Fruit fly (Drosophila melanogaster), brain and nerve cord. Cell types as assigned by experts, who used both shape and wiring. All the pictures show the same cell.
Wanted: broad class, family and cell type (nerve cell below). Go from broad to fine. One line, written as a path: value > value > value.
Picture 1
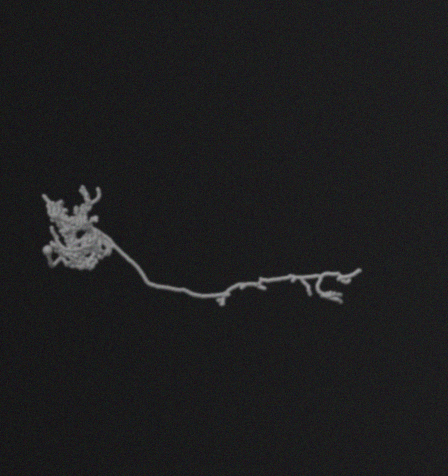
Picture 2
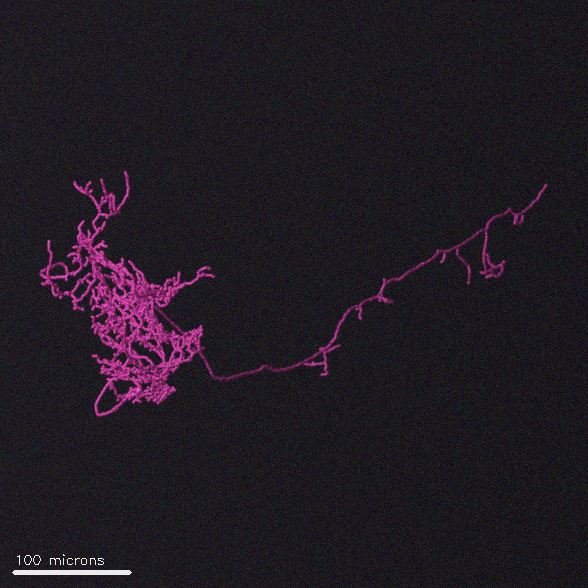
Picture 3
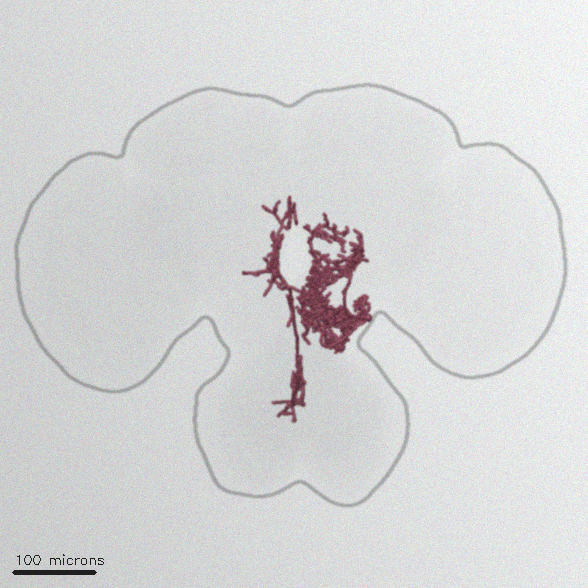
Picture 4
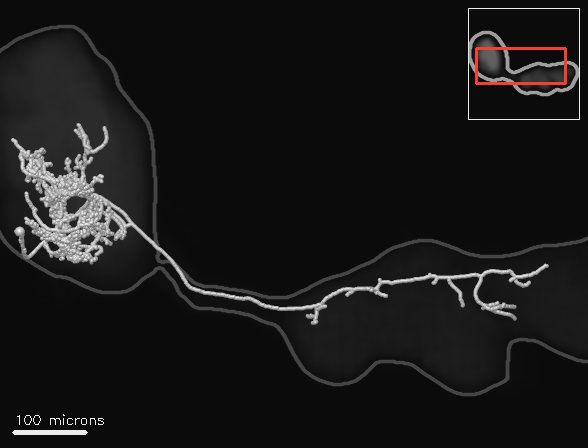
descending neuron > hemilineage MD3 > DNge135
